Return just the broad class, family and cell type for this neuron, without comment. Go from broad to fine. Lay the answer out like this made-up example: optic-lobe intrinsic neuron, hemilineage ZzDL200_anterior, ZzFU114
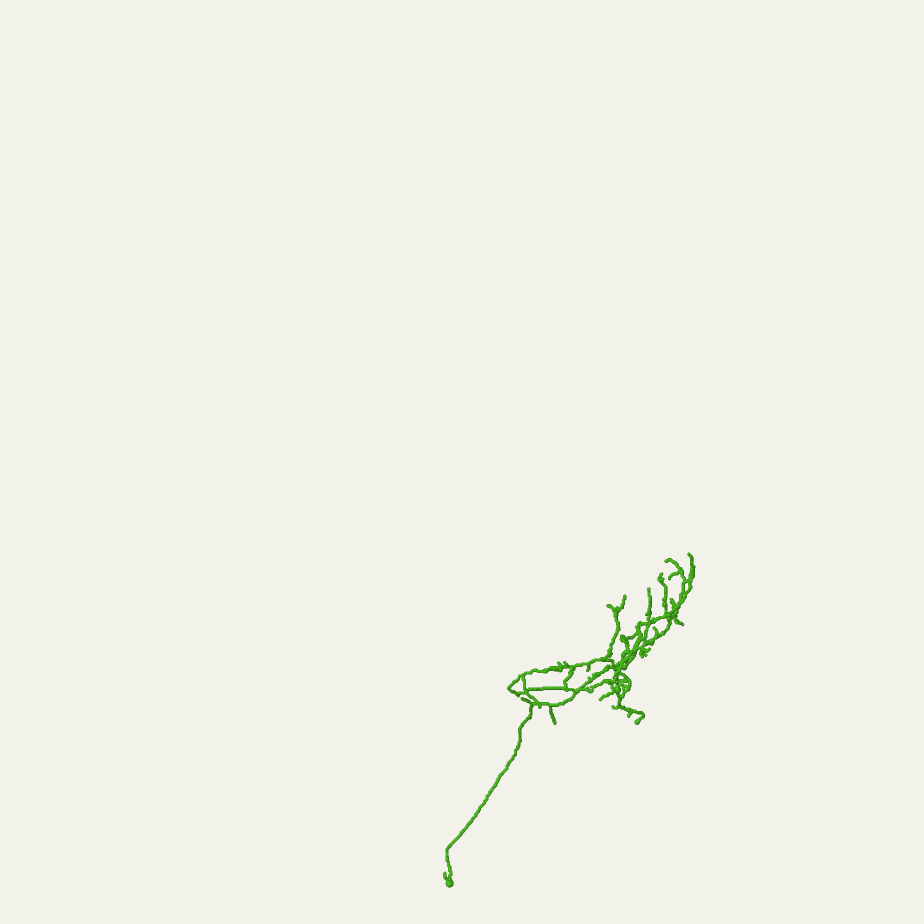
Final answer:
central-brain intrinsic neuron, hemilineage MX3, CB3784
